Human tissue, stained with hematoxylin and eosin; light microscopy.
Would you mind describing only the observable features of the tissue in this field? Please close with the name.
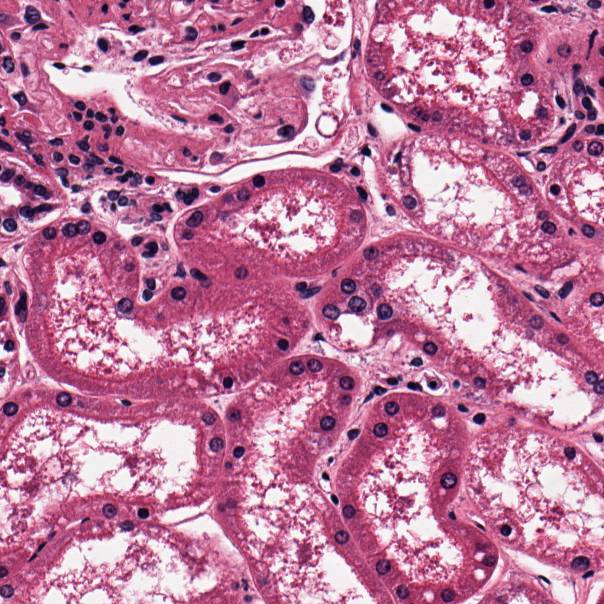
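Each tubule has a single layer of cuboidal to low columnar cells, with abundant granular, deeply pink cytoplasm. Most lumens are filled with pale, frothy, vacuolated pink material with clear spaces. The stroma between tubules is scant, with small dark nuclei crowding most at the upper left. That's renal cortex.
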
